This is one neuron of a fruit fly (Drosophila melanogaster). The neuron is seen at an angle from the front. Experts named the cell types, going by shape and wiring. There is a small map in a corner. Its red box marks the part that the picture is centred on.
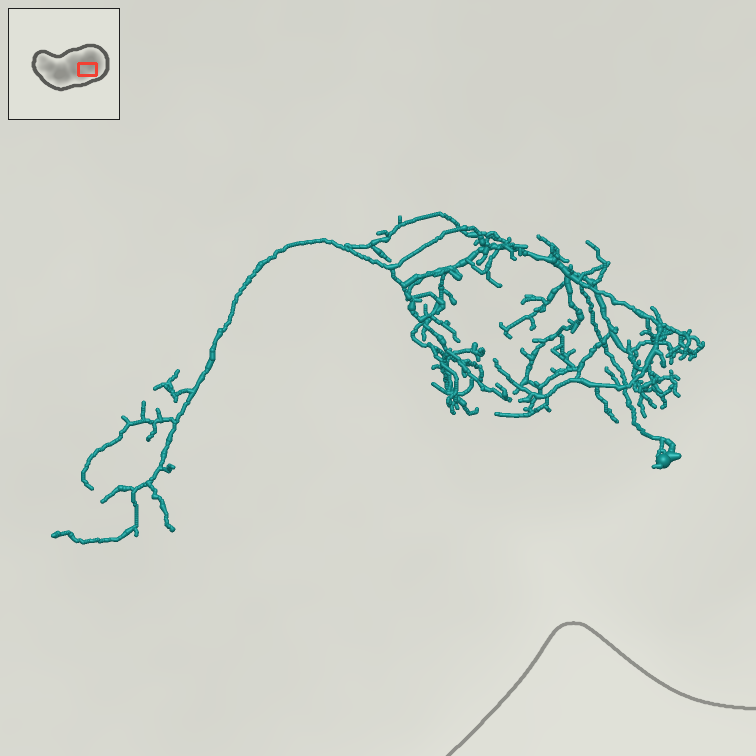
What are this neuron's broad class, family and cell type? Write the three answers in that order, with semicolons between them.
central-brain intrinsic neuron; hemilineage ALv2; v2LN33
